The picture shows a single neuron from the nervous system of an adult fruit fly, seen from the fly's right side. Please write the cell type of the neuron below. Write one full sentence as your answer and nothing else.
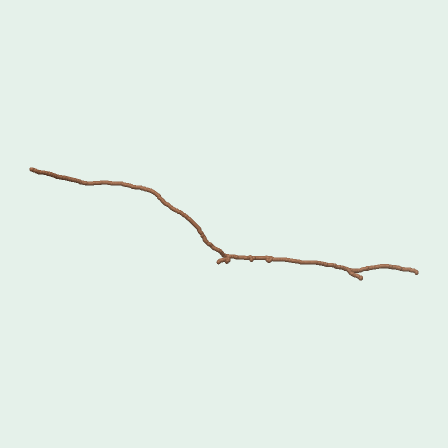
As for cell type, this neuron is SNpp02.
